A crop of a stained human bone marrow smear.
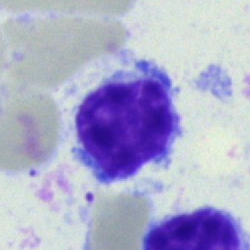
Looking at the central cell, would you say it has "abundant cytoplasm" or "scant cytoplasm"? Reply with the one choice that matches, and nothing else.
Scant cytoplasm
